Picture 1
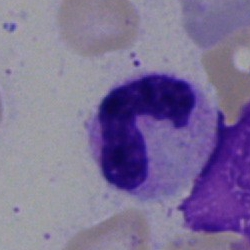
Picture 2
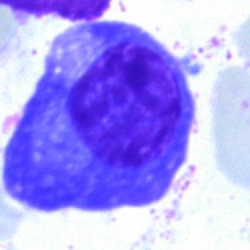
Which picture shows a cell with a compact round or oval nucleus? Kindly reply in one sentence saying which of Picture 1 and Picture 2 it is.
The compact round or oval nucleus is that of the cell in Picture 2.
